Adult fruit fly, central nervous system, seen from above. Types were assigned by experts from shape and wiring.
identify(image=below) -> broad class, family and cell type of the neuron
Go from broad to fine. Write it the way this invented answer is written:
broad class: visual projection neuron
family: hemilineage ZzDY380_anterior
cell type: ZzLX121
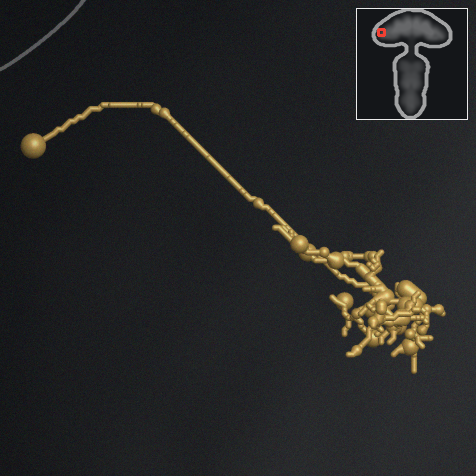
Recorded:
broad class: optic-lobe intrinsic neuron
family: Dm
cell type: Dm2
